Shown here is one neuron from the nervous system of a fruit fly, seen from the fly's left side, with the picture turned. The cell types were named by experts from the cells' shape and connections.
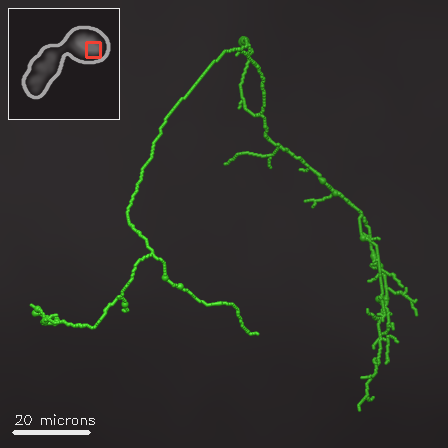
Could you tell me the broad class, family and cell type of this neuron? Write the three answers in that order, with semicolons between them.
central-brain intrinsic neuron; hemilineage SLPa&l1_anterior; CL091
